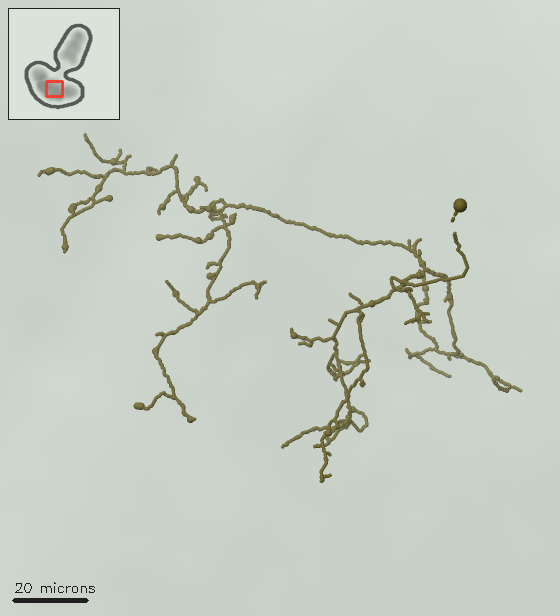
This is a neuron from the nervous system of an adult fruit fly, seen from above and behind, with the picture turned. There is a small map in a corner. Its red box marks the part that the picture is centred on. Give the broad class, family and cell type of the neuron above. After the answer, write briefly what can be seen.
Its broad class is central-brain intrinsic neuron. Its family is hemilineage PSp3. Its cell type is CB2896. It is in the brain and does not reach the nerve cord. From left to right in the picture it spans about 130 microns. Dozens of branch ends can be seen.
